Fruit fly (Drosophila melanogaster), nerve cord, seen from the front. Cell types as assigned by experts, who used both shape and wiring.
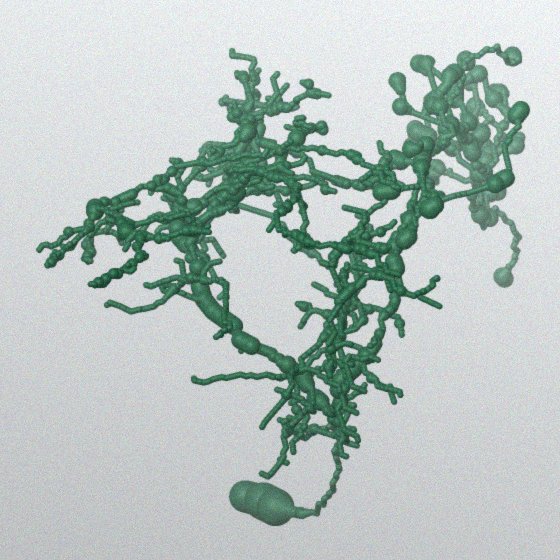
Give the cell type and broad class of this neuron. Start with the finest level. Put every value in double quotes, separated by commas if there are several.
"INXXX377", "nerve-cord intrinsic neuron"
